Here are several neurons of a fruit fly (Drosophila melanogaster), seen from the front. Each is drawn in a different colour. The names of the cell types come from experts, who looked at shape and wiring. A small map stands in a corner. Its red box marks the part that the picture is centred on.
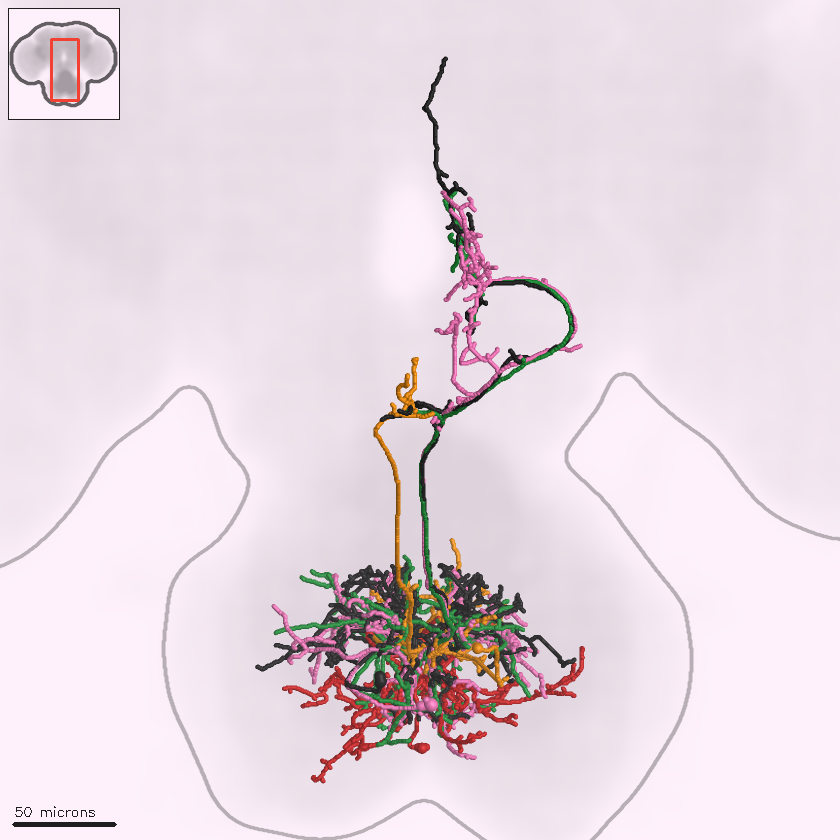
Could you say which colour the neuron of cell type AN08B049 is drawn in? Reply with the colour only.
green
